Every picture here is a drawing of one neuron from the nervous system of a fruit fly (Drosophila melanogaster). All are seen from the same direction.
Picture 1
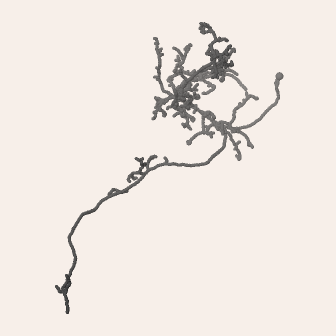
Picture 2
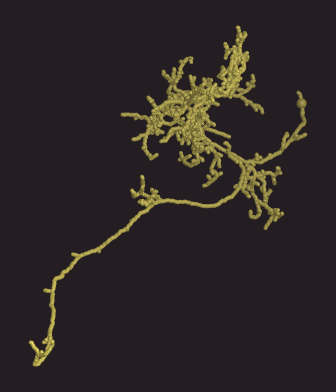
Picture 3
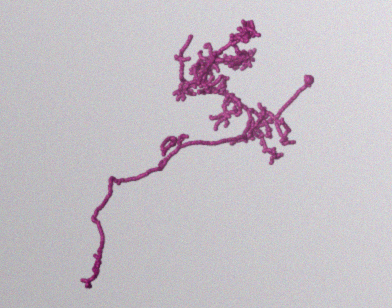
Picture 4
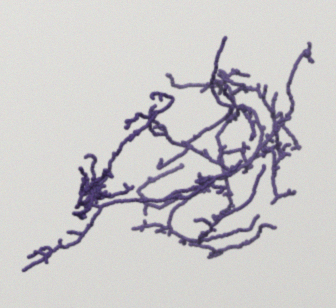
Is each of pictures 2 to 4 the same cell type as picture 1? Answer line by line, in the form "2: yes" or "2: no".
2: yes
3: yes
4: no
